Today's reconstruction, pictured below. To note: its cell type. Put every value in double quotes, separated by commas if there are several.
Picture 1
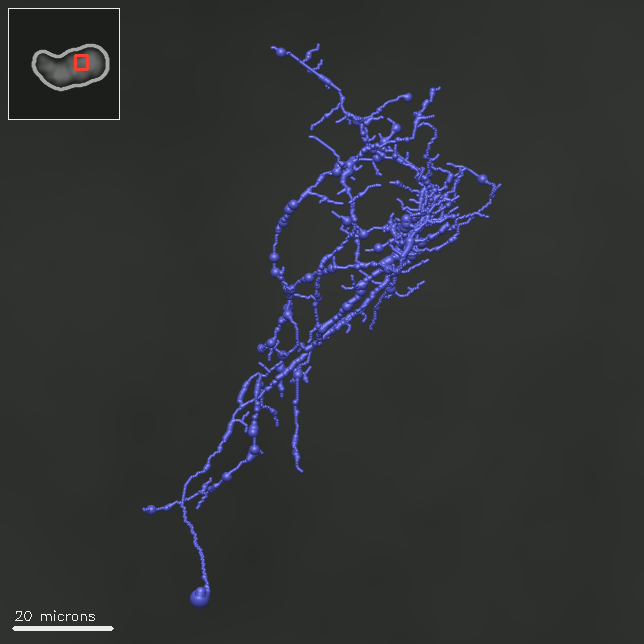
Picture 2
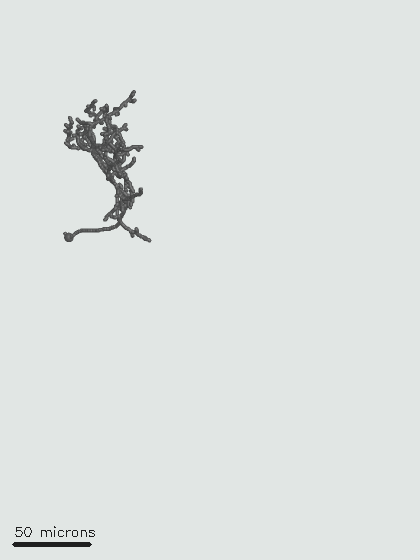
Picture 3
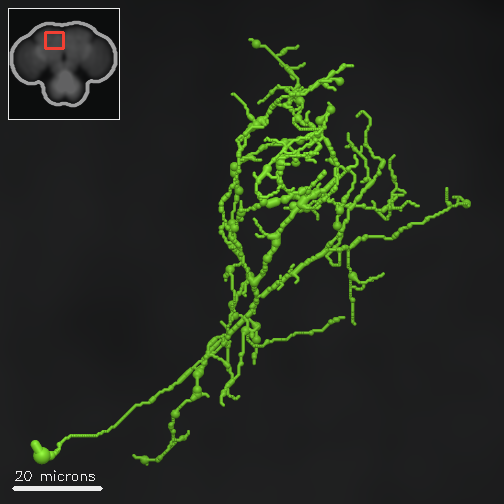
"CB1454"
